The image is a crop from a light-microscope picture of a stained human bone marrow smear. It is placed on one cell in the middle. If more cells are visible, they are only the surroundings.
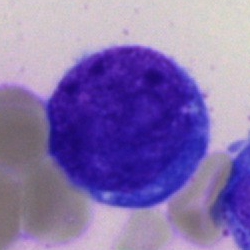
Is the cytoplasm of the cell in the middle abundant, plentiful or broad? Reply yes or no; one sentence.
No, the cell does not have plenty of cytoplasm; its nucleus fills most of it.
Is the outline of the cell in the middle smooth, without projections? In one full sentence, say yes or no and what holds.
Yes, no projections, blebs or ragged parts break the cell's outline.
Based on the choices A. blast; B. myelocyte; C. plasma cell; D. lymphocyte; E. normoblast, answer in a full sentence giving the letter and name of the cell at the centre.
Here the right option is A, as the cell in the middle is a blast.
